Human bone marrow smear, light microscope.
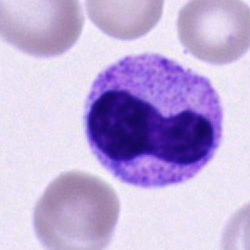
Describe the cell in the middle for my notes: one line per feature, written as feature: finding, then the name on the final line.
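Chromatin: dense, dark purple
Nucleus: stretched horizontally across the cell
Cytoplasm: a wider band above the nucleus than below it
Granules: fine, purple, scattered through the cytoplasm
Cell type: band neutrophil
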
